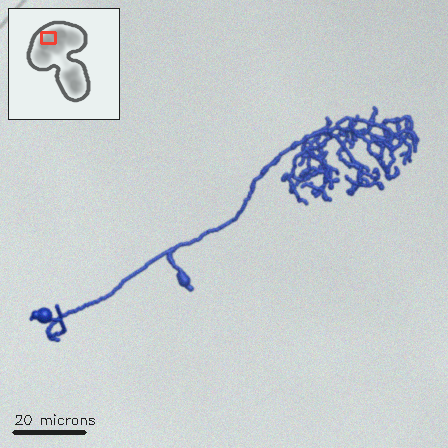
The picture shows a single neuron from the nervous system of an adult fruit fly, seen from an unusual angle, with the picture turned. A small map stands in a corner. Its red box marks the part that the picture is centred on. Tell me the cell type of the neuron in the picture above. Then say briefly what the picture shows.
Its cell type is ER3d_c. Its broad class is central-brain intrinsic neuron. It lies in the brain. From left to right in the picture it spans about 110 microns. Dozens of branch ends can be seen.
